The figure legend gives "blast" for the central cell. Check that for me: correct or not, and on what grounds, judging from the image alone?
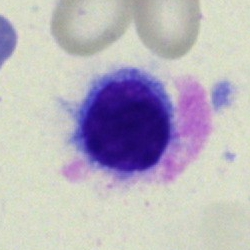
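Going through the features in turn, the outline comes first and is roughly round. The chromatin is dense and dark purple throughout the nucleus. The cytoplasm forms only a thin rim around the nucleus; it is blue and shows no granules.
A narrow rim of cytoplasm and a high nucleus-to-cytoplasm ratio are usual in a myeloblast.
The thin rim is therefore in keeping with blast and does not count against it. Last, short fuzzy projections stick out from the cell surface, most clearly on the left.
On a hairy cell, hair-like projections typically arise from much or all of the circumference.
These projections are the feature that speaks for hairy cell. Taken together, blast does not fit: this is a hairy cell.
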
